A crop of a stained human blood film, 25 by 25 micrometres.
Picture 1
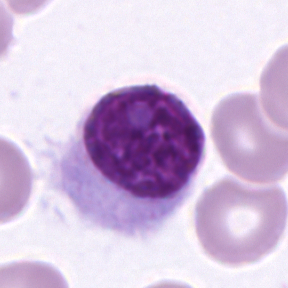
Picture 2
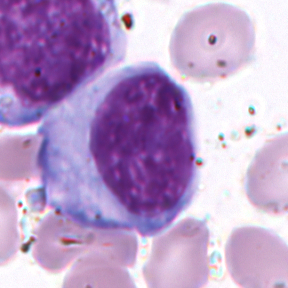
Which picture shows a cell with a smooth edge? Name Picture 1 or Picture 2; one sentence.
In Picture 2, the edge of the cell is smooth, not rough.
